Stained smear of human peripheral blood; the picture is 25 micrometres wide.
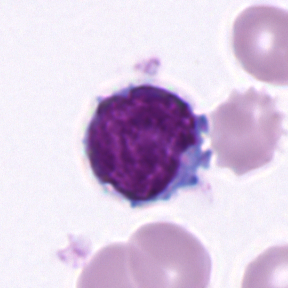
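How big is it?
Roughly round, I'd say, about 11 micrometres across, with a nucleus about 10 micrometres across filling about 80% of its area.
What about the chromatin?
Dark purple and coarsely clumped, paler streaks running between the clumps, and no nucleoli can be seen.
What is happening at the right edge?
Short ragged projections stick out there.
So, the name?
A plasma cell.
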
